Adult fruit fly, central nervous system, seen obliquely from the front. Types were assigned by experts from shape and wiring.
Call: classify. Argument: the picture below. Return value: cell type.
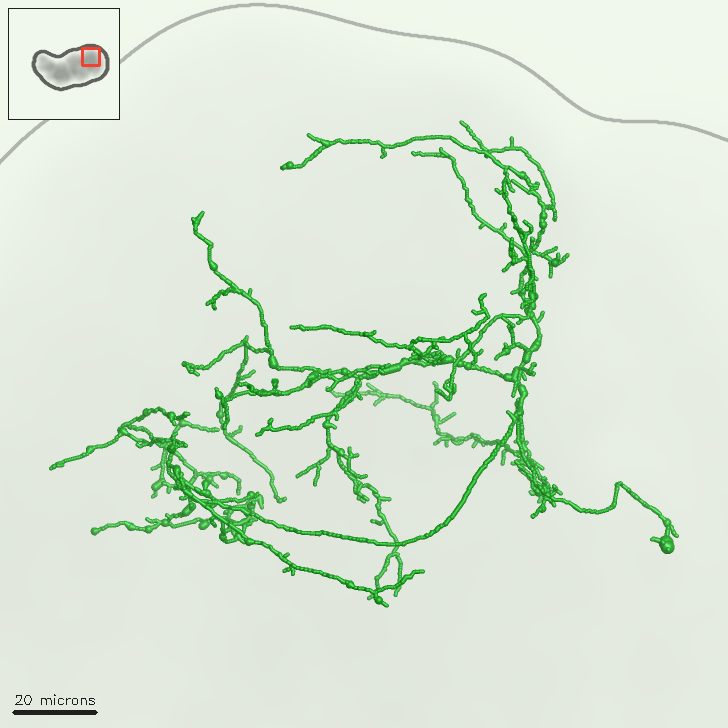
CL081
